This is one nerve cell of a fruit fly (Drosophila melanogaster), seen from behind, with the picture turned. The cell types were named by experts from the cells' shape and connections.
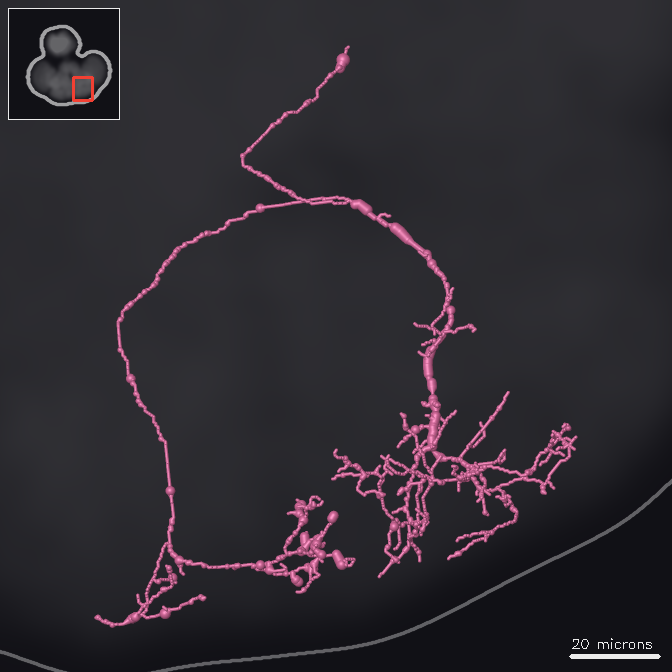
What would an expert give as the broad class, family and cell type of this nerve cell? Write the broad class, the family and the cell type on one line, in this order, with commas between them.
central-brain intrinsic neuron, hemilineage CREl1, SLP240_b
